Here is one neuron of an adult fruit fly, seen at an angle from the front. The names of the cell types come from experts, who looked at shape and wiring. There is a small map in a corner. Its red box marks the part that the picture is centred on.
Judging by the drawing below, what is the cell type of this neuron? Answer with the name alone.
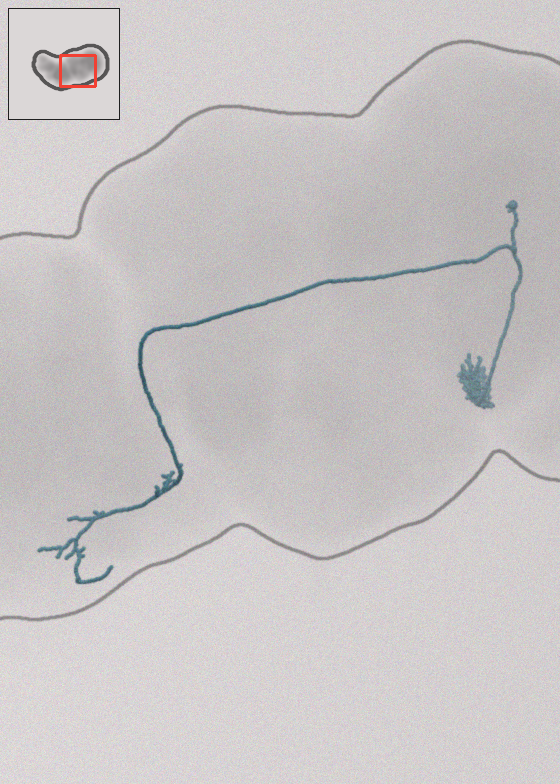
LC14b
